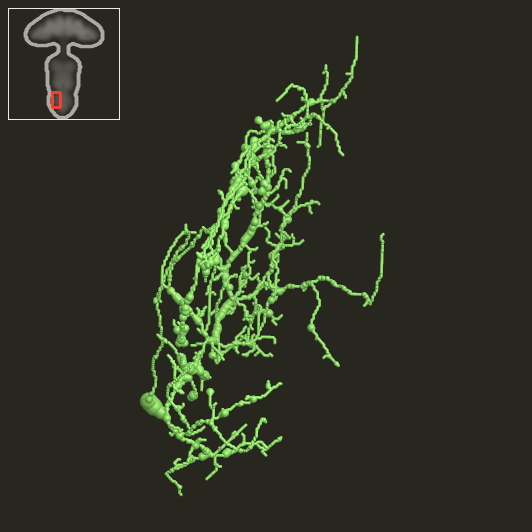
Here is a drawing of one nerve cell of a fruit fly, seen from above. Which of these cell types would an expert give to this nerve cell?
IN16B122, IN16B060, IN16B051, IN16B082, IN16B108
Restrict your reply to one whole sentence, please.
What this nerve cell is, by cell type, is IN16B082.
